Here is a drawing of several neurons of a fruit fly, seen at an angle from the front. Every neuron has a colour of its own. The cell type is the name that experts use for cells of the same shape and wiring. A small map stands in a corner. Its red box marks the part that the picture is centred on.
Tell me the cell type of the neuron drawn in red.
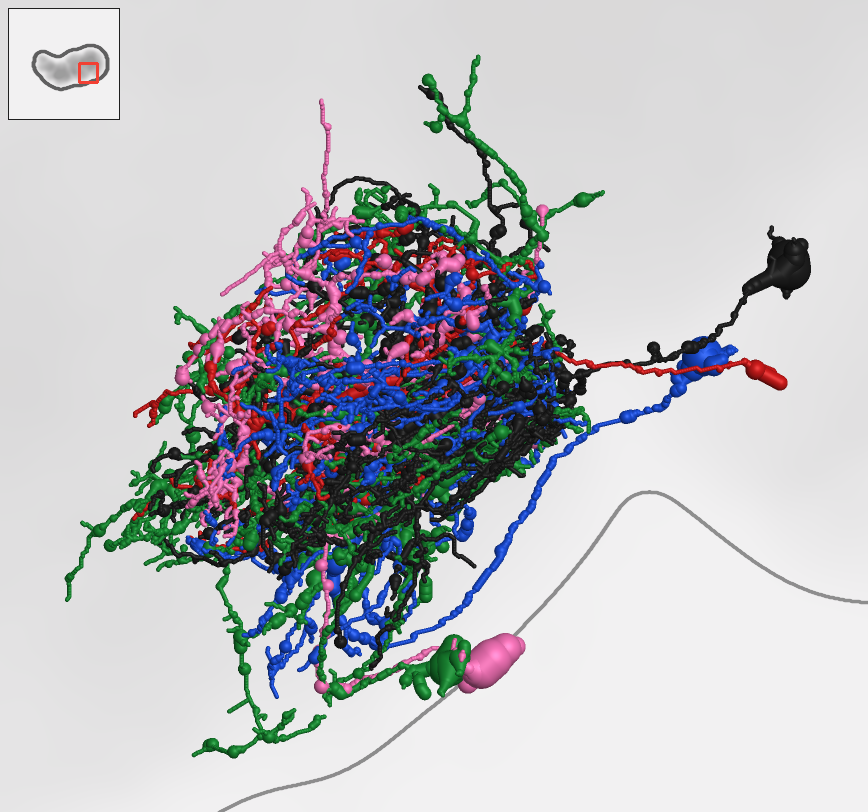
GNG210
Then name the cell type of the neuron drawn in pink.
GNG198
